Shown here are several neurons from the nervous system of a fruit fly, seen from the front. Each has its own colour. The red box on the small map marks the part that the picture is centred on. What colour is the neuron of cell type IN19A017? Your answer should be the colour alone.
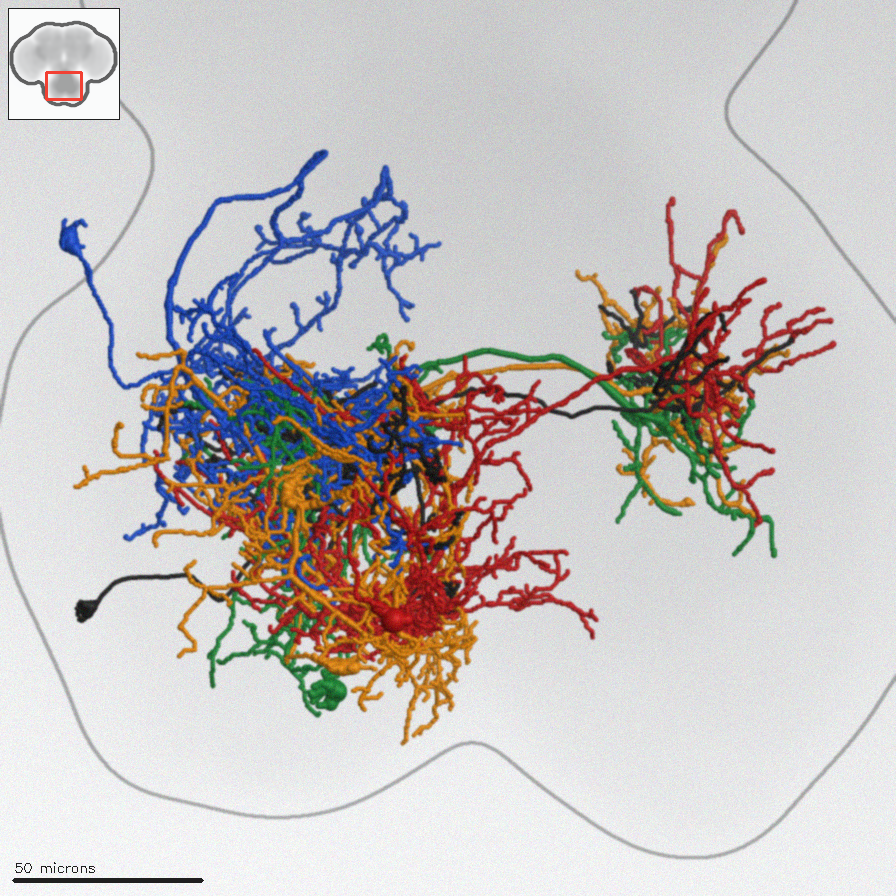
blue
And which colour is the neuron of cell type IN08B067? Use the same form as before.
black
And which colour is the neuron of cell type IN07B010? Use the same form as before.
orange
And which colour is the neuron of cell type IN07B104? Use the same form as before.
green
